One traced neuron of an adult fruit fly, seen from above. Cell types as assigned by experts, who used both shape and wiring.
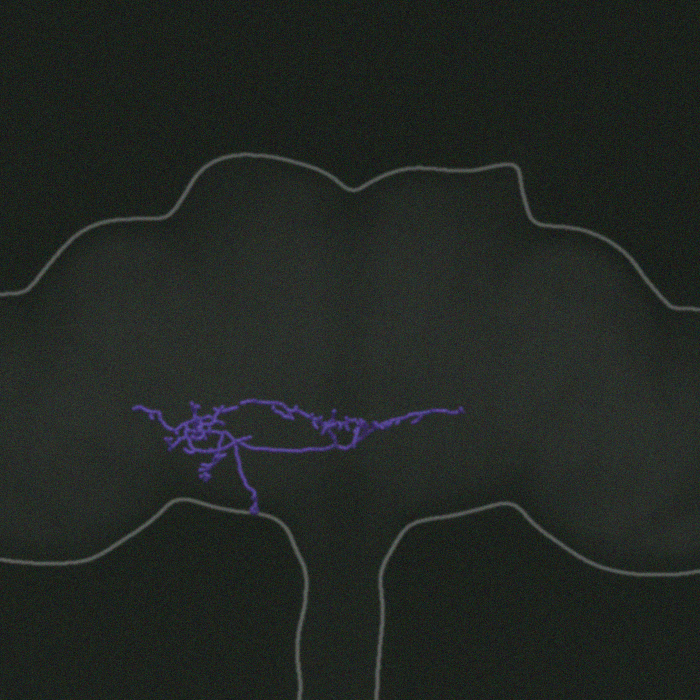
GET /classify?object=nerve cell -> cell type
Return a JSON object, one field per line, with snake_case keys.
{
 "cell_type": "PS268"
}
